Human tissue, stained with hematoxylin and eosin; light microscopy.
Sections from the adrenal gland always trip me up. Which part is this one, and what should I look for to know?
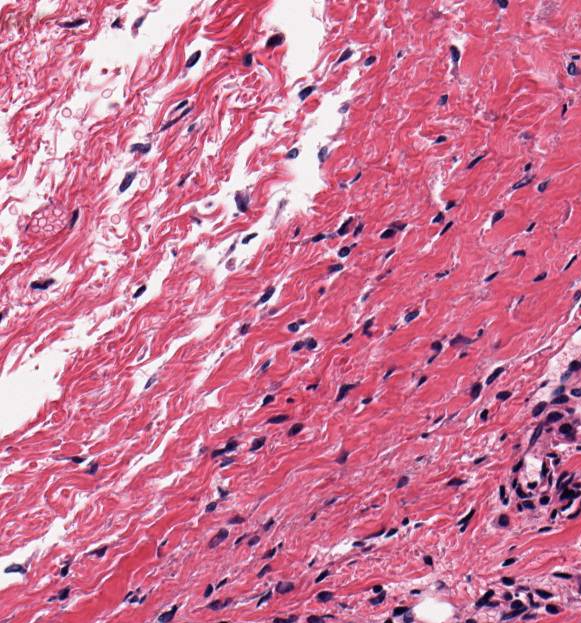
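Dense connective tissue, this one. Almost all of it is pink fibrous tissue with wavy fibres and no epithelium; it loosens at upper left, with white clefts between bundles. The nuclei are dark, elongated and spindle-shaped, following the fibres.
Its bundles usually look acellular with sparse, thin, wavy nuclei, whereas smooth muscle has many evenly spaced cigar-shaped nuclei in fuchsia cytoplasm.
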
